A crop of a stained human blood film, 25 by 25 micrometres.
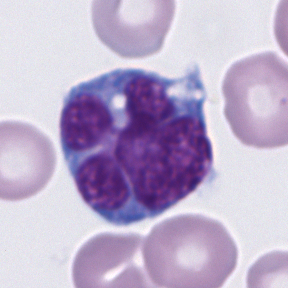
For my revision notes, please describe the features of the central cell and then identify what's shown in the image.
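Notice how distinctly blue the cytoplasm is here, and there are no granules visible in it. Up near the top of the cell you can pick out small clear white spaces in the cytoplasm. There's also a small ragged tag of cytoplasm sticking out from the upper right edge. The nucleus takes up about 70% of the cell's area. It's a monocyte.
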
